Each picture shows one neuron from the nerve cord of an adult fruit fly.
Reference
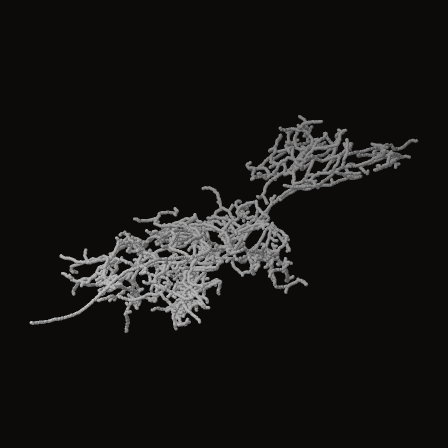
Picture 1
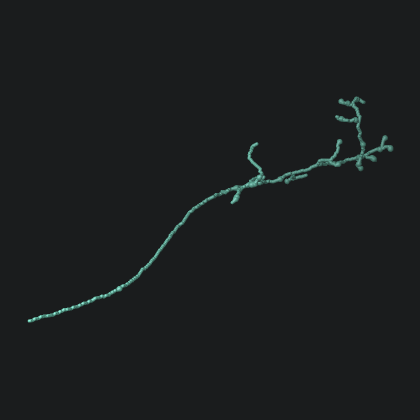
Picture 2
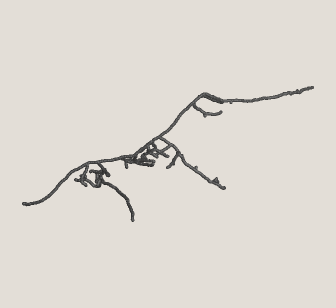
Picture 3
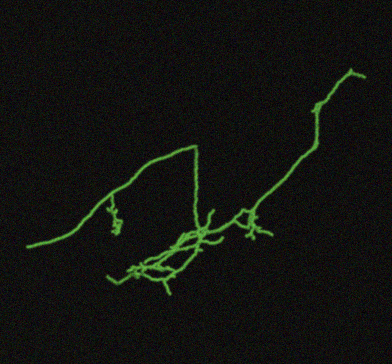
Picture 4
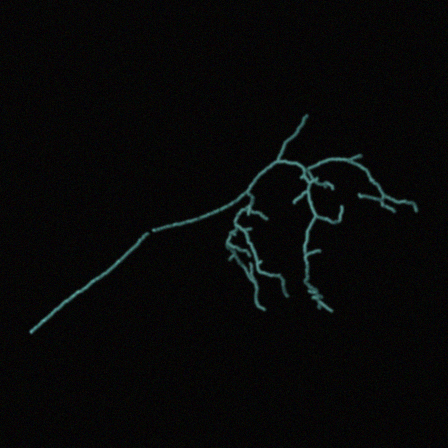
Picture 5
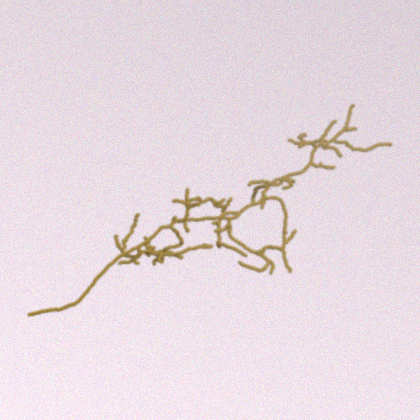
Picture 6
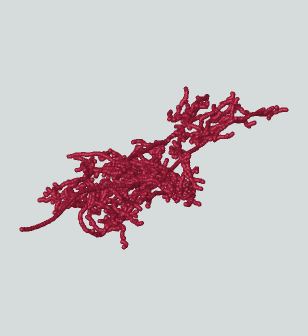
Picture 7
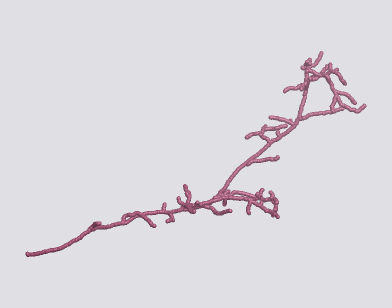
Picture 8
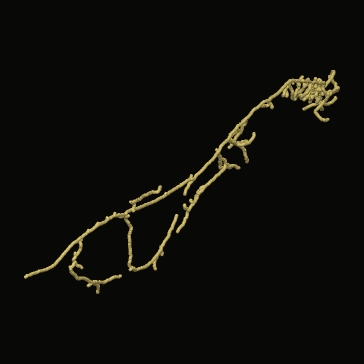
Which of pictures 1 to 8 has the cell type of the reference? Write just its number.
6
